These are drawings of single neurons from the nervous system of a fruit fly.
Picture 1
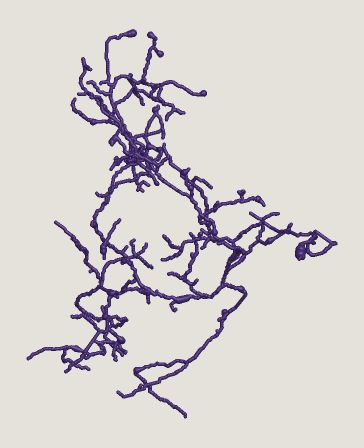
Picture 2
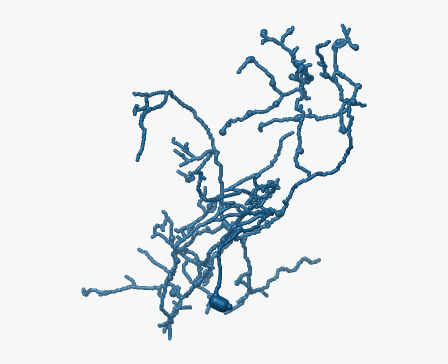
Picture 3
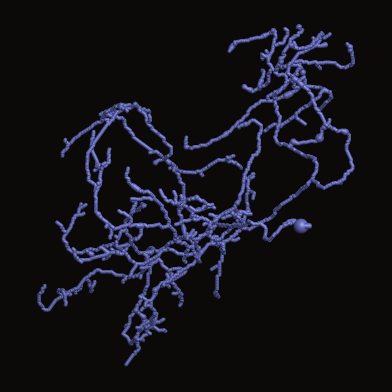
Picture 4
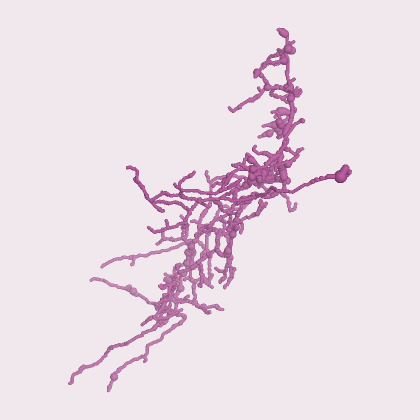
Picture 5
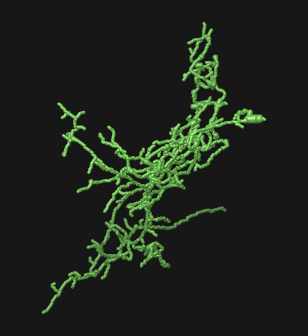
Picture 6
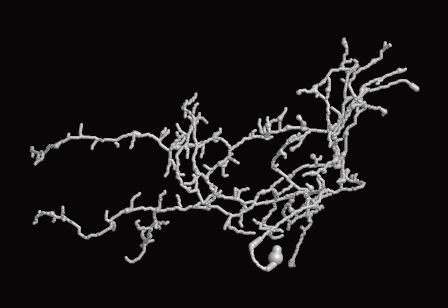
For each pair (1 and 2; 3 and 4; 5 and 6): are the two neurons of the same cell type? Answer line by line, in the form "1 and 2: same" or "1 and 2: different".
1 and 2: same
3 and 4: different
5 and 6: same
